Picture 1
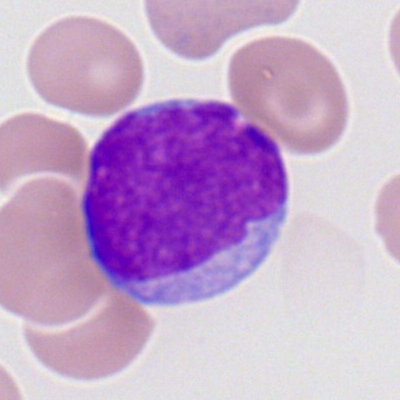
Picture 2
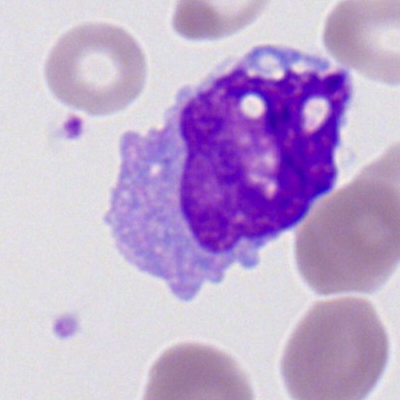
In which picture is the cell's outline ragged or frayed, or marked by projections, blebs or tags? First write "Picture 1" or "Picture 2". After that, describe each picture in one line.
Picture 2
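In picture 1: The cell has a round, smooth outline.
In picture 2: The cell outline is irregular, with a ragged, bumpy edge along the cytoplasm.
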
